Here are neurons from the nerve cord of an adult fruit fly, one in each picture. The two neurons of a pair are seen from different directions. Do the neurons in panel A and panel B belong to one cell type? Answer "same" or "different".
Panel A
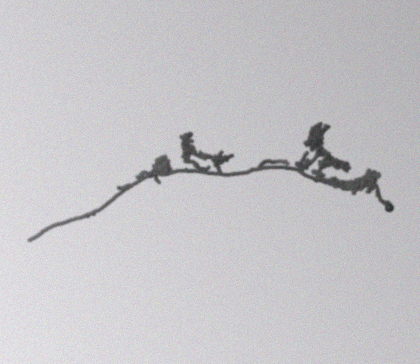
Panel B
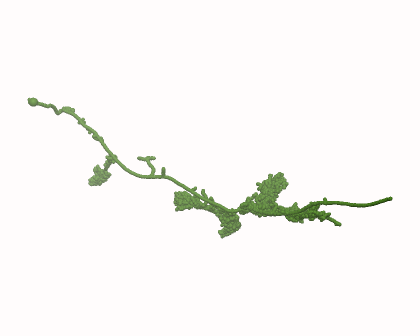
same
